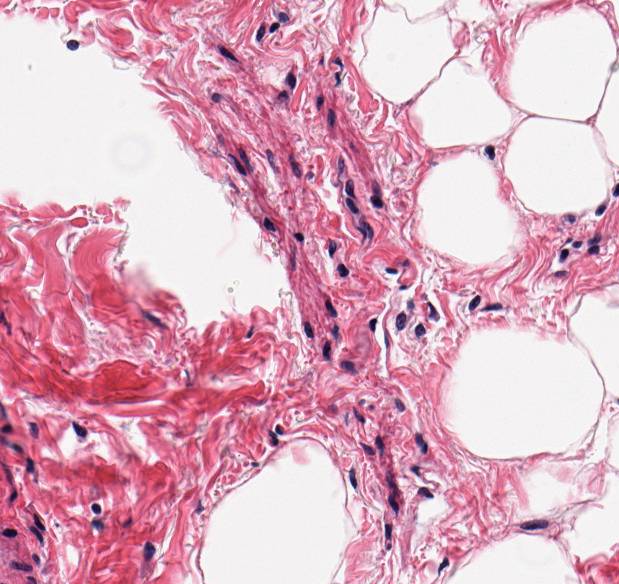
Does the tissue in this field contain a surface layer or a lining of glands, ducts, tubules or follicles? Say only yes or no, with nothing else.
No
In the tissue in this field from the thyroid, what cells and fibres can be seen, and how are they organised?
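Fibrous connective tissue makes up the field, and fat cells are gathered mainly along its right side. The collagen fibres run in wavy pink bundles. Diagonally from the upper centre down towards the lower centre runs a band of fibres and elongated nuclei. Fibroblast nuclei are small, dark and spindle-shaped.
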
